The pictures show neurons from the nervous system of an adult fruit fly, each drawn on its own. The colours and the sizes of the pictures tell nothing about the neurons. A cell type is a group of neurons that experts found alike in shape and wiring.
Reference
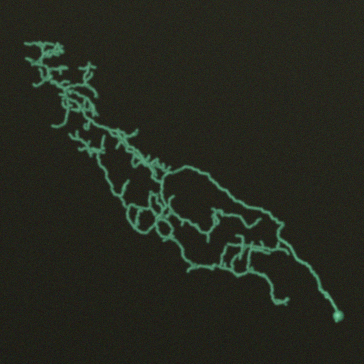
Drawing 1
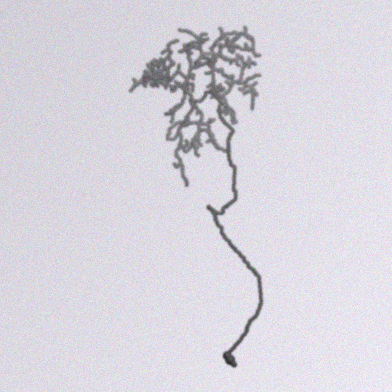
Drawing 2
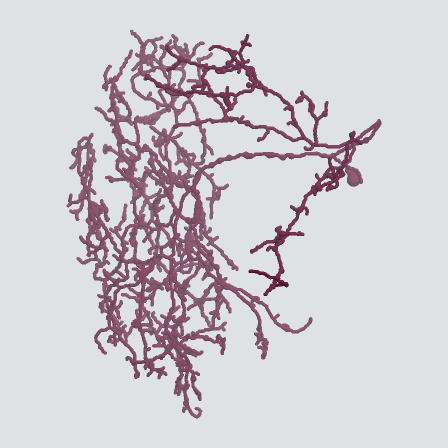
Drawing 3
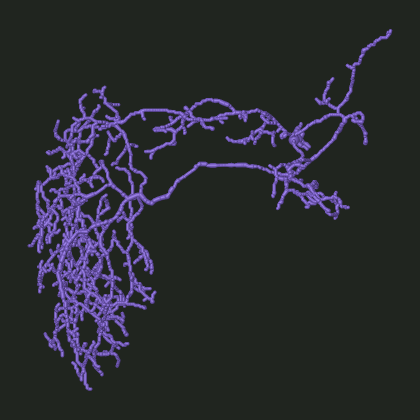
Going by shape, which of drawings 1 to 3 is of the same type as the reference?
Drawing 1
